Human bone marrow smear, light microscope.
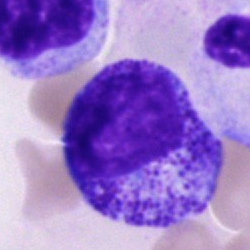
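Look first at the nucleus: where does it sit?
Toward the upper part of the cell.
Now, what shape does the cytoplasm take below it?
A broad crescent.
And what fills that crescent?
Many dark purple granules, with pale cytoplasm showing between them.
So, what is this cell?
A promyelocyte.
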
